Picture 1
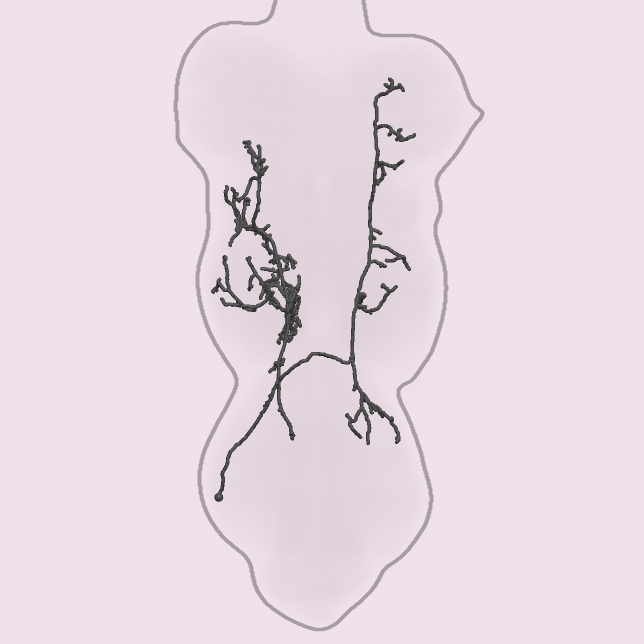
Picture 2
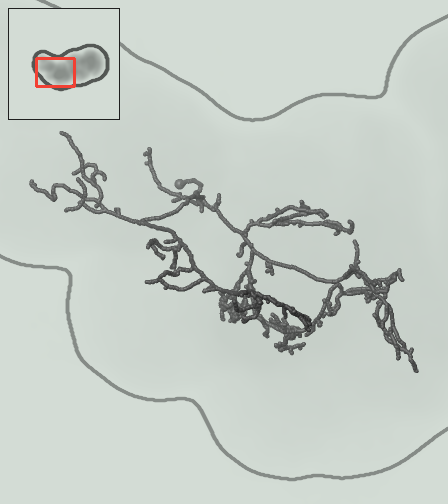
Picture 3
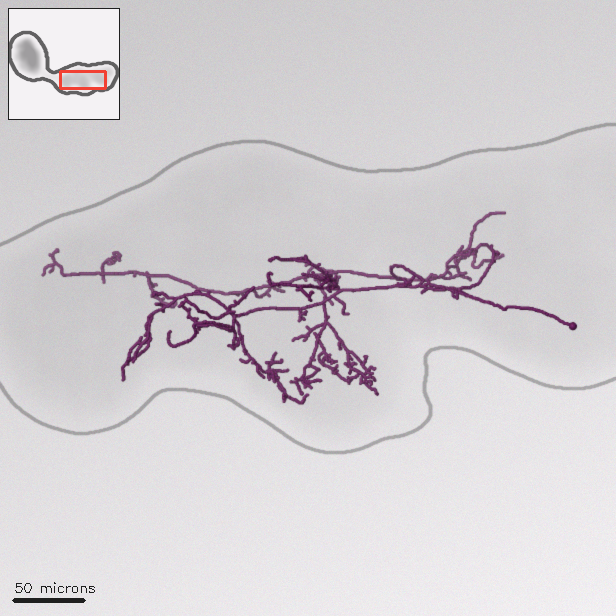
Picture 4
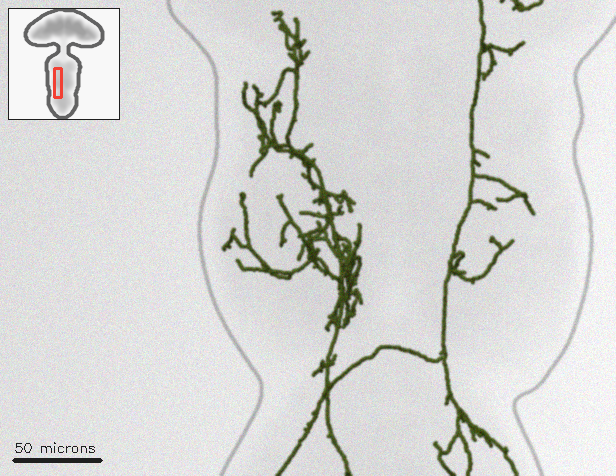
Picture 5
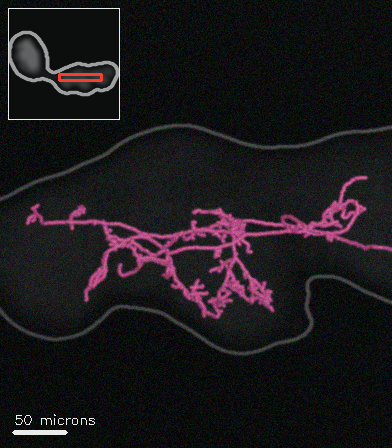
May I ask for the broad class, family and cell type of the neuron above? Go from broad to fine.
nerve-cord intrinsic neuron; hemilineage 08B; IN08B045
